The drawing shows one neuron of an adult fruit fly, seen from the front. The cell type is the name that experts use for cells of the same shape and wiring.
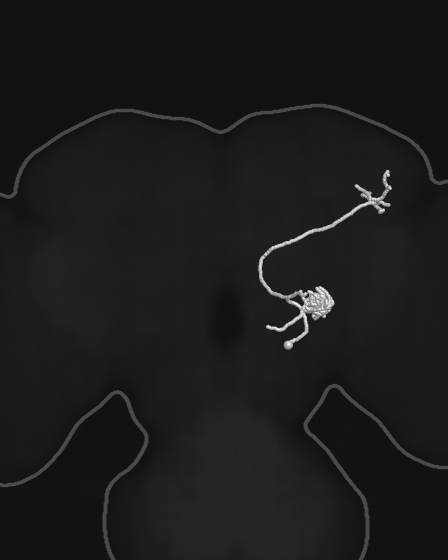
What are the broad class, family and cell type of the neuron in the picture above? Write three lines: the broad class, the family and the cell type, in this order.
central-brain intrinsic neuron
hemilineage ALv1
VL2a_vPN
